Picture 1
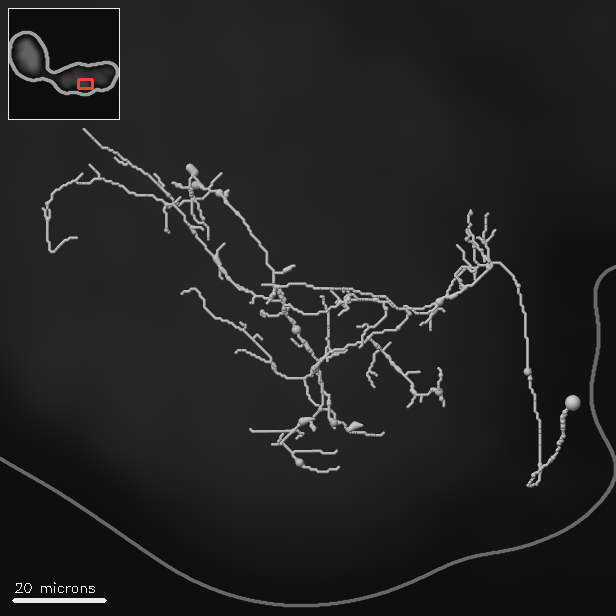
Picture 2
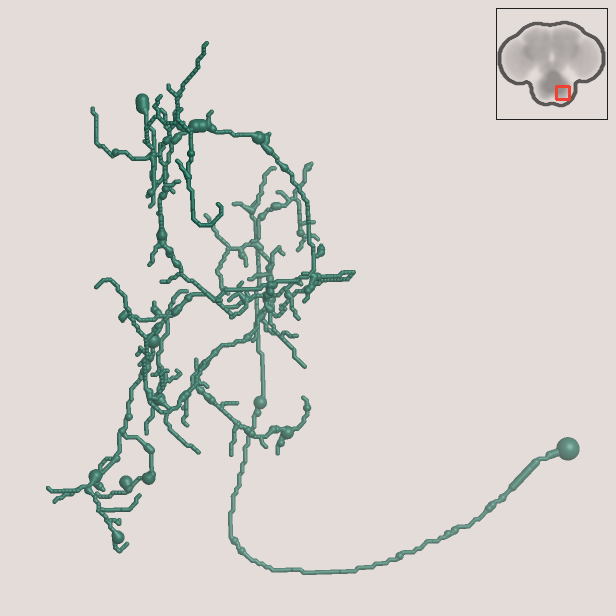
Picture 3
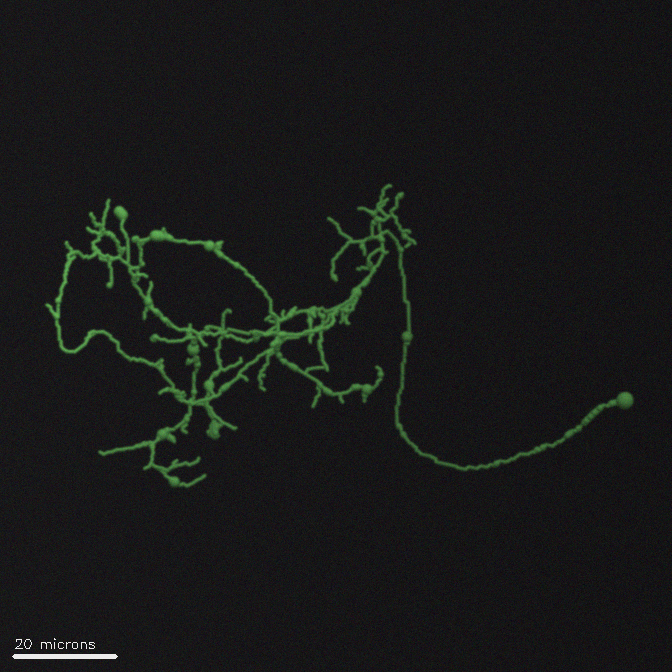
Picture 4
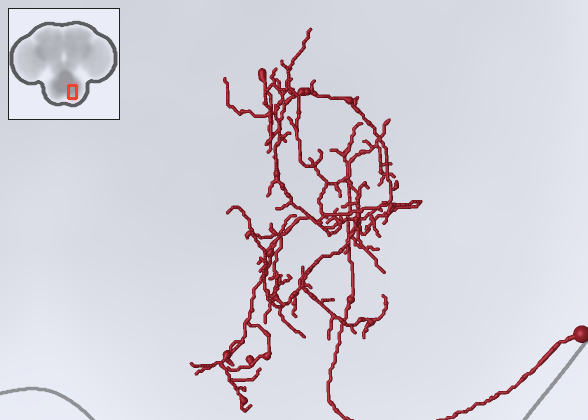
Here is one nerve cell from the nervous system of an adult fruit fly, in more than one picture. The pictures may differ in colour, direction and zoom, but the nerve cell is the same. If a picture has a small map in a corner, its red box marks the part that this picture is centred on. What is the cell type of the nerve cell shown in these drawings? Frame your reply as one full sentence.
With respect to cell type, this nerve cell is IN20A.22A084.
